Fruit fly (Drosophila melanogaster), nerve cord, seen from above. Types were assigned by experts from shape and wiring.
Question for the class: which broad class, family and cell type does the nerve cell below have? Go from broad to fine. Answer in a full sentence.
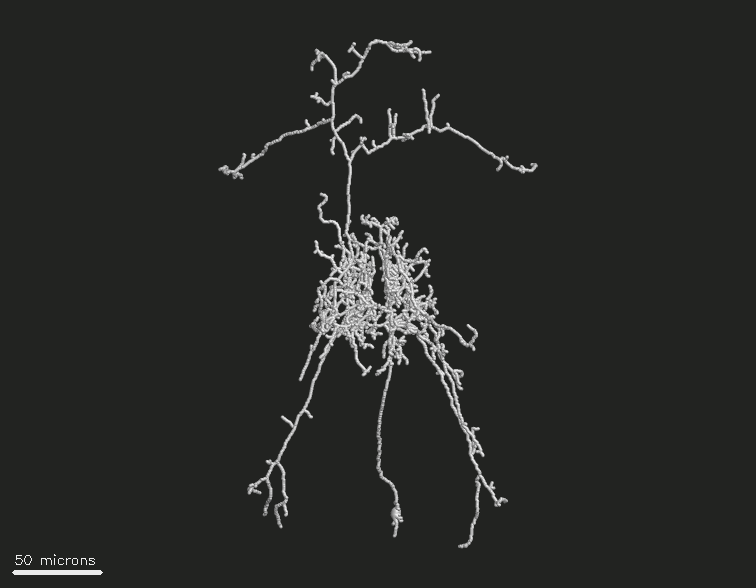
A nerve-cord intrinsic neuron of hemilineage 06B, type IN06B008.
